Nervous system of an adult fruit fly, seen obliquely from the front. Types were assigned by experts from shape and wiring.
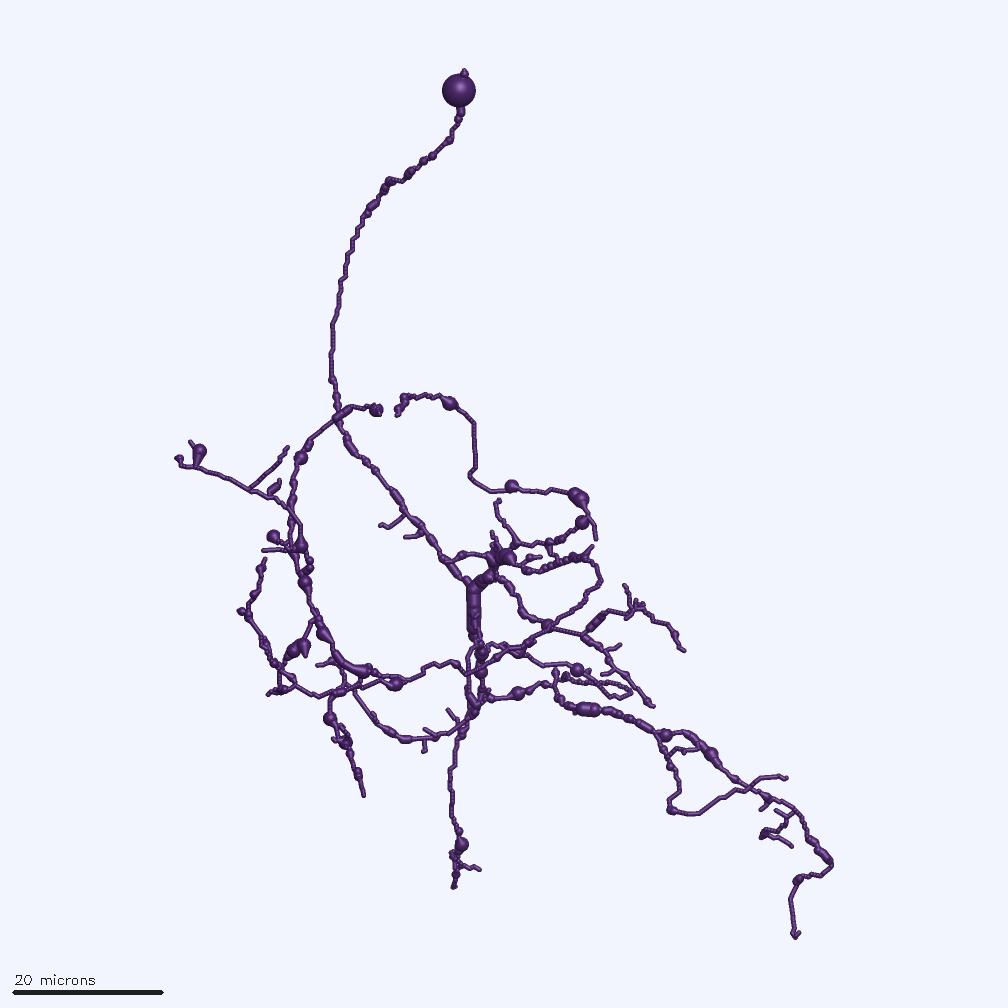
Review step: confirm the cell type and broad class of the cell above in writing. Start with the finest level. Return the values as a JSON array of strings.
["SMP437", "central-brain intrinsic neuron"]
